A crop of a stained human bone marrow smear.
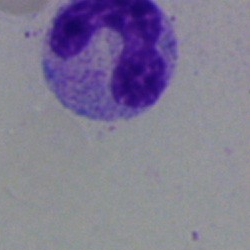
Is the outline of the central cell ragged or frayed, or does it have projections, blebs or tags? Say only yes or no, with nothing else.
No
